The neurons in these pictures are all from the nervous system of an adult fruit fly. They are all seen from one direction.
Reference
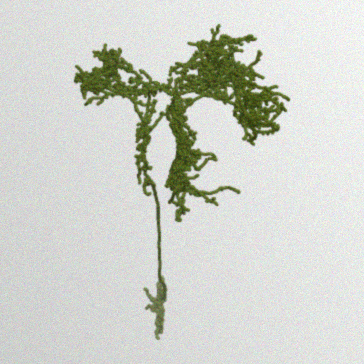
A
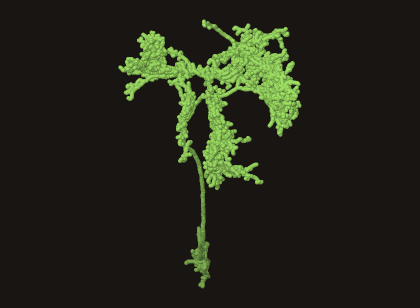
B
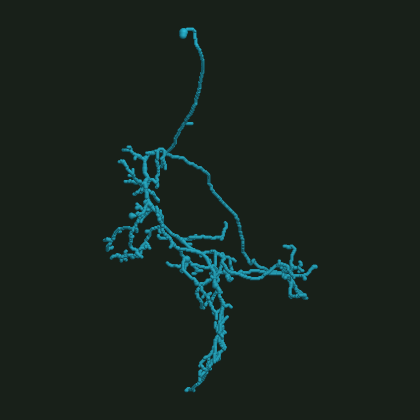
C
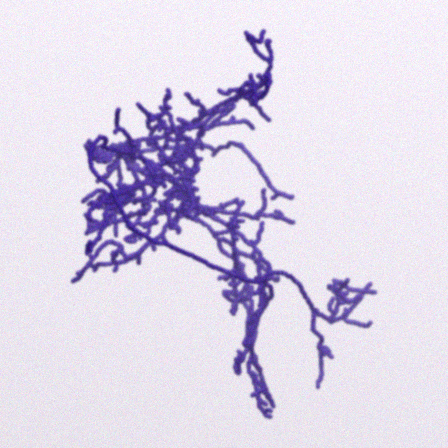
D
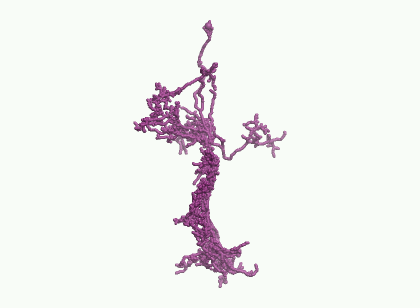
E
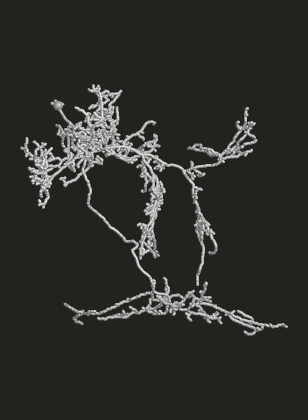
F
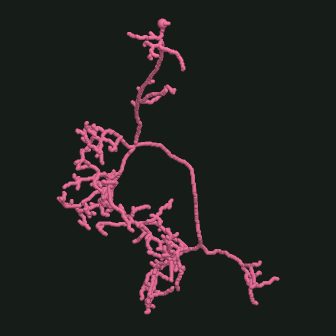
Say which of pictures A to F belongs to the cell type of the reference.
Picture A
